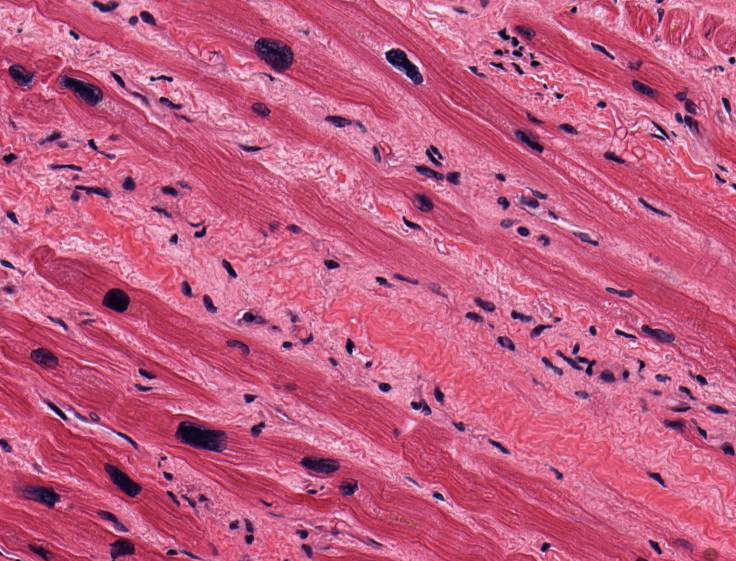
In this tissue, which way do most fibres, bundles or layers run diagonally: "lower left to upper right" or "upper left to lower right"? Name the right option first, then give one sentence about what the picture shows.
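Upper left to lower right. Long muscle fibres run in parallel diagonally from upper left to lower right across the whole field.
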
